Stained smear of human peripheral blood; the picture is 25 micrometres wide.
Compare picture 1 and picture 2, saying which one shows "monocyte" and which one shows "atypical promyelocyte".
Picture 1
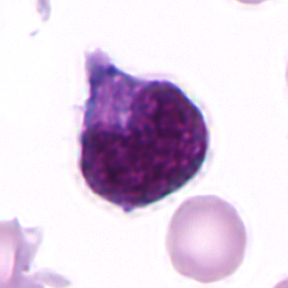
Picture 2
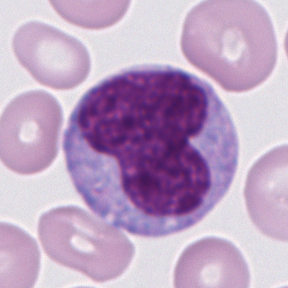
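Here, the atypical promyelocyte is picture 1 and the monocyte is picture 2. In picture 1, the cell is about 14 by 12 micrometres, and its outline draws out into a pointed tag at the upper left. The nucleus fills most of the cell with no distinct nucleolus, and the scant cytoplasm shows mainly at the upper left, paler than the nucleus. In picture 2, the round, smooth cell is about 15 micrometres across, and its nucleus, deeply notched on the right into a kidney-like shape, fills about 60% of its area. The cytoplasm is pale grey-blue with only fine, faint granules.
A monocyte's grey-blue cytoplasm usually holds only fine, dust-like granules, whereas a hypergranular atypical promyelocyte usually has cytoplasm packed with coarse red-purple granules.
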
